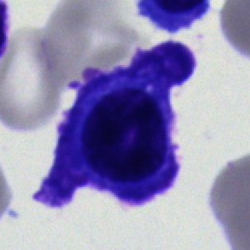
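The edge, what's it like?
Ragged, with lots of small fine projections.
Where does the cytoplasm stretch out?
Into a tapering tail toward the lower left.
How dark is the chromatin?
Very dark purple, almost black, against deep blue cytoplasm.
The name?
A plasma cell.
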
